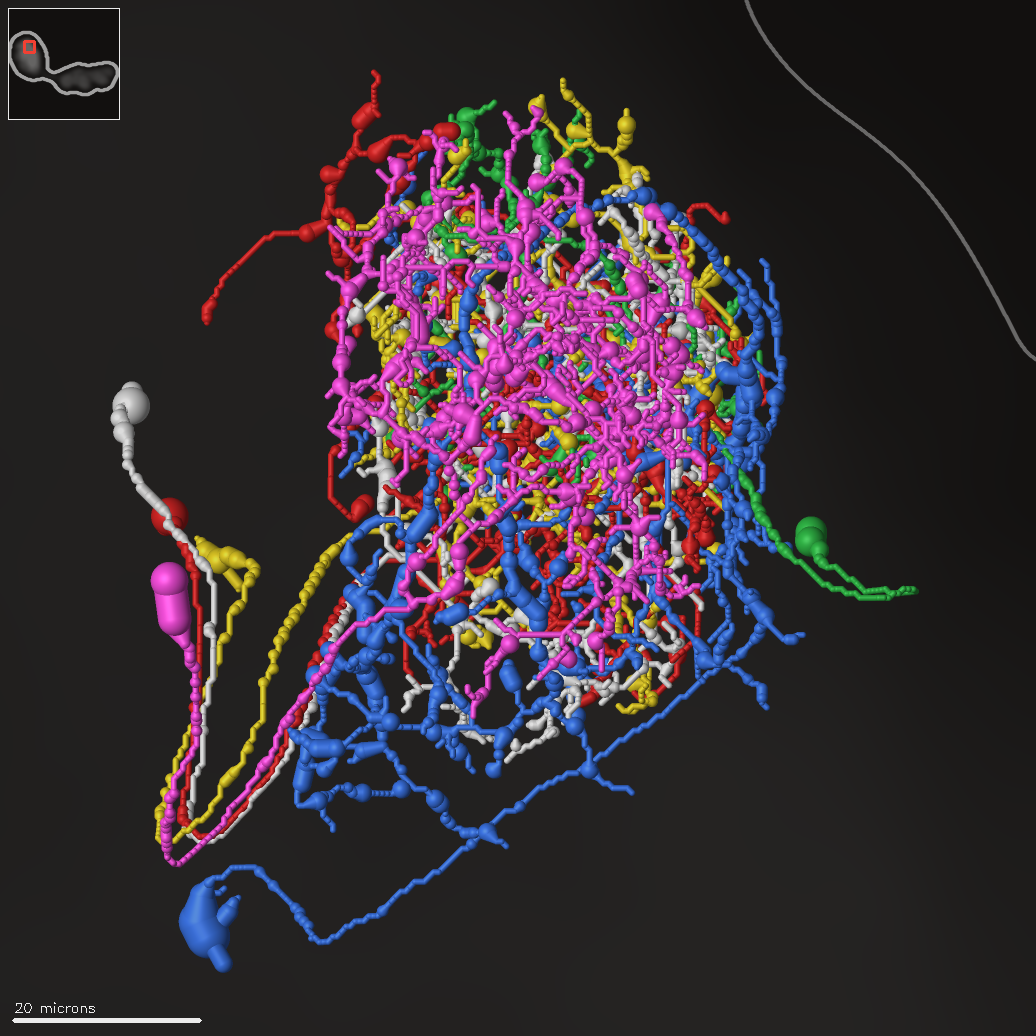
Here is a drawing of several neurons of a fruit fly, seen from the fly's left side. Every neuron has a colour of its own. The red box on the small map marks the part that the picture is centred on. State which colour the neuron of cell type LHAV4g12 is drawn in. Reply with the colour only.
red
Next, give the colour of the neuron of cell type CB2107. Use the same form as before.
white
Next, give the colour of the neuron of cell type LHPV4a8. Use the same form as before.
green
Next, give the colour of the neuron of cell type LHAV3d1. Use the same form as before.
blue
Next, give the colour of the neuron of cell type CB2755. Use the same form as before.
yellow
